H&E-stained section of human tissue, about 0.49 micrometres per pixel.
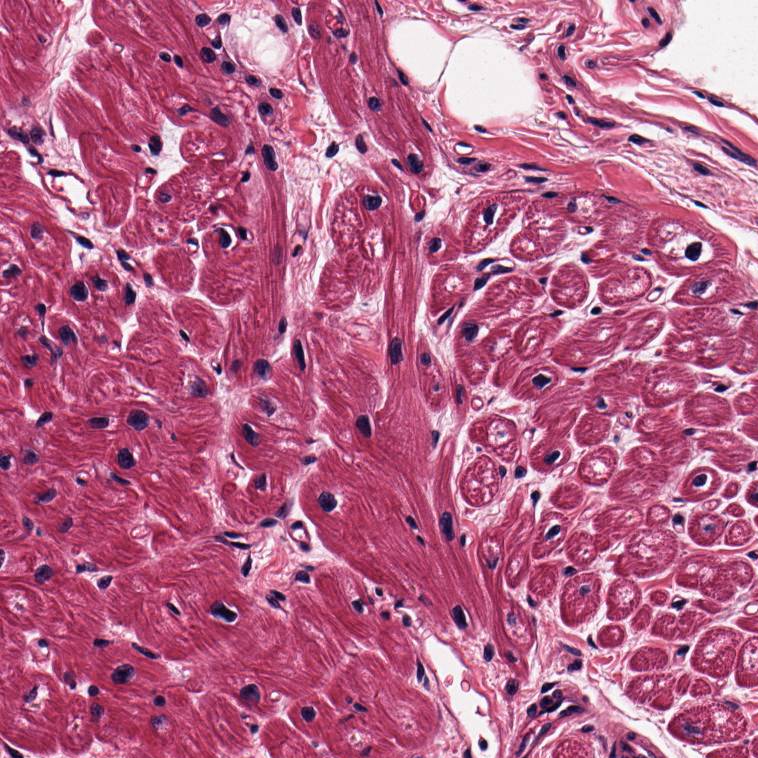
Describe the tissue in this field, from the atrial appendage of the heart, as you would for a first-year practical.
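On the right the muscle fibres are cut in cross section; in the centre, lengthwise. The cytoplasm stains deep pink, with fine lengthwise fibrils visible where fibres are cut along their length. Between fibres run thin connective tissue strands holding small, dark, elongated nuclei. The upper right corner: loose, wavy, pale pink connective tissue with clear empty spaces.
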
